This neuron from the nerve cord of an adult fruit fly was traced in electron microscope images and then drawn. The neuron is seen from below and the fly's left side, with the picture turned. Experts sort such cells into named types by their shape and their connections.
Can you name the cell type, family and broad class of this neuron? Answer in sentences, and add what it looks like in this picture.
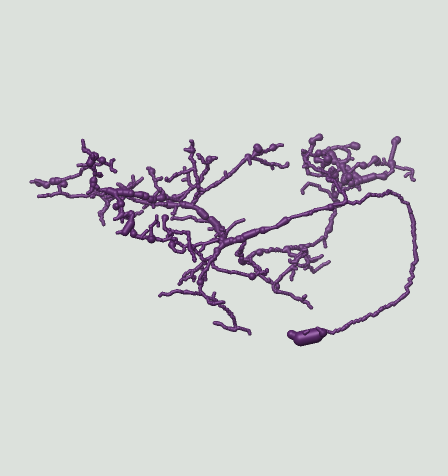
Its cell type is IN09A033. Its family is hemilineage 09A. This is a nerve-cord intrinsic neuron. Dozens of branch ends can be seen. As drawn here it is wider than it is tall.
